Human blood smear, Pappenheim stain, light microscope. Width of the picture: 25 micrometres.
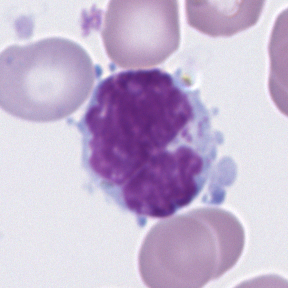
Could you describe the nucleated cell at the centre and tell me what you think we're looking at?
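Small pale-blue blebs roughen the irregular outline along the right edge. The nucleus folds into a larger upper part and a smaller lower-right part, with a fine crease crossing its lower half diagonally. The cytoplasm lacks coarse coloured granules. This is a large granular lymphocyte.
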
